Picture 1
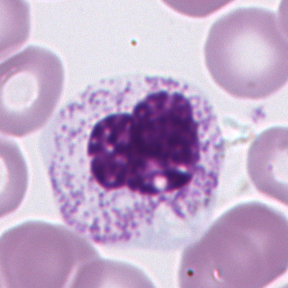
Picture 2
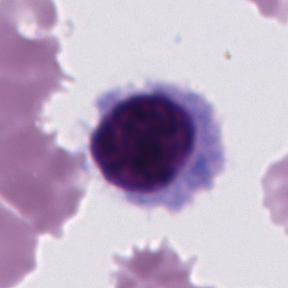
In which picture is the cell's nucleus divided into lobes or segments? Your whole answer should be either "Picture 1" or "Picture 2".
Picture 1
